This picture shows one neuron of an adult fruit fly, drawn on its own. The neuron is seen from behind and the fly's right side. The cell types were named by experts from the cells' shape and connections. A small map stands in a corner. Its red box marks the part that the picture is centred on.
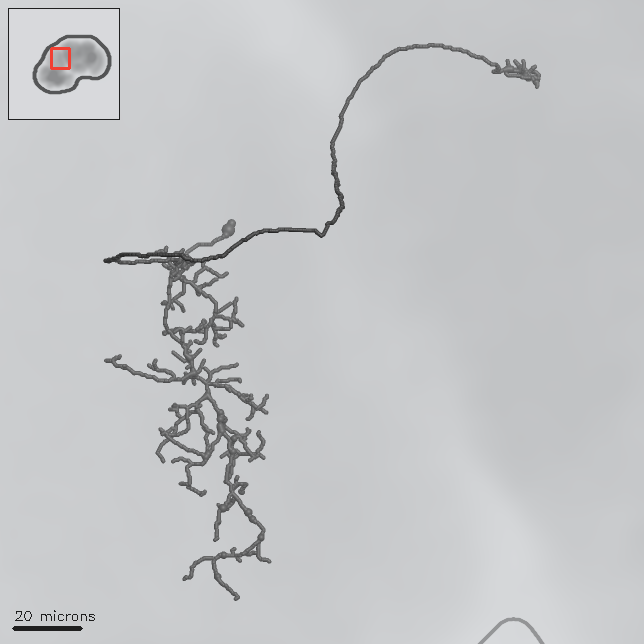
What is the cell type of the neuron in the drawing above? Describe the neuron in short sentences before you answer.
By the scale bar it is about 170 microns tall in this view. The picture shows dozens of branch ends. This is a visual projection neuron. Its cell type is MeTu3b.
